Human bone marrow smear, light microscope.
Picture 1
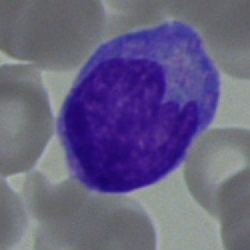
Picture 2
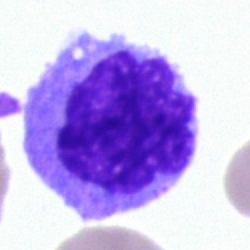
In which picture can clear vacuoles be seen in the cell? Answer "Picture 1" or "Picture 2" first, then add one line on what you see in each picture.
Picture 2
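Picture 1: No vacuoles are seen in the cytoplasm.
Picture 2: A single small clear vacuole sits in the cytoplasm near the upper left edge.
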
